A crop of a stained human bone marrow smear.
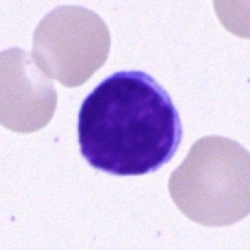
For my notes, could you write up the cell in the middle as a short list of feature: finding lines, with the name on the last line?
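Outline: round, smooth
Chromatin: dense, coarsely clumped
Cytoplasm: very thin pale rim, mostly right side
Vacuoles: none seen
Name: lymphocyte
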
